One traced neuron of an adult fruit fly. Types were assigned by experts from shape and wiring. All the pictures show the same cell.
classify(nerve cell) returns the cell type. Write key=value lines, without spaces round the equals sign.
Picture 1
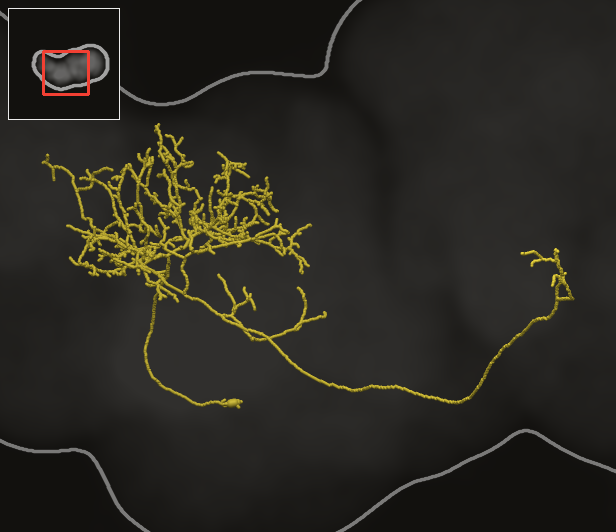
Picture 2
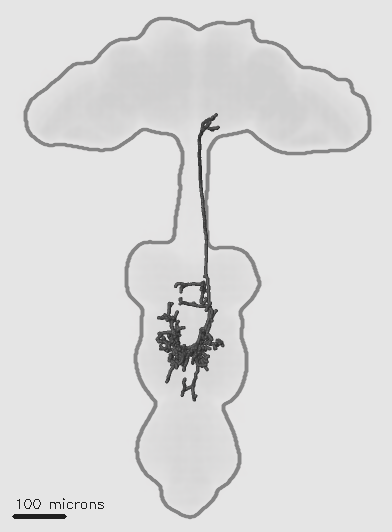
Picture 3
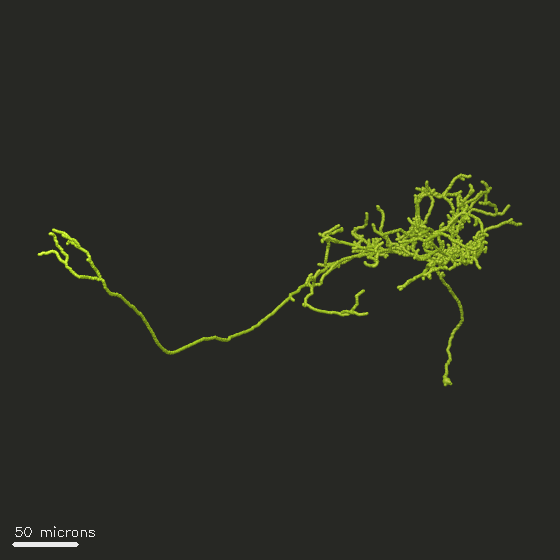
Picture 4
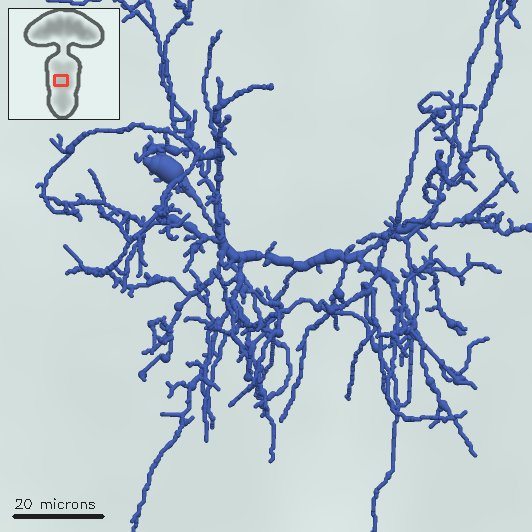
cell_type=AN06B042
